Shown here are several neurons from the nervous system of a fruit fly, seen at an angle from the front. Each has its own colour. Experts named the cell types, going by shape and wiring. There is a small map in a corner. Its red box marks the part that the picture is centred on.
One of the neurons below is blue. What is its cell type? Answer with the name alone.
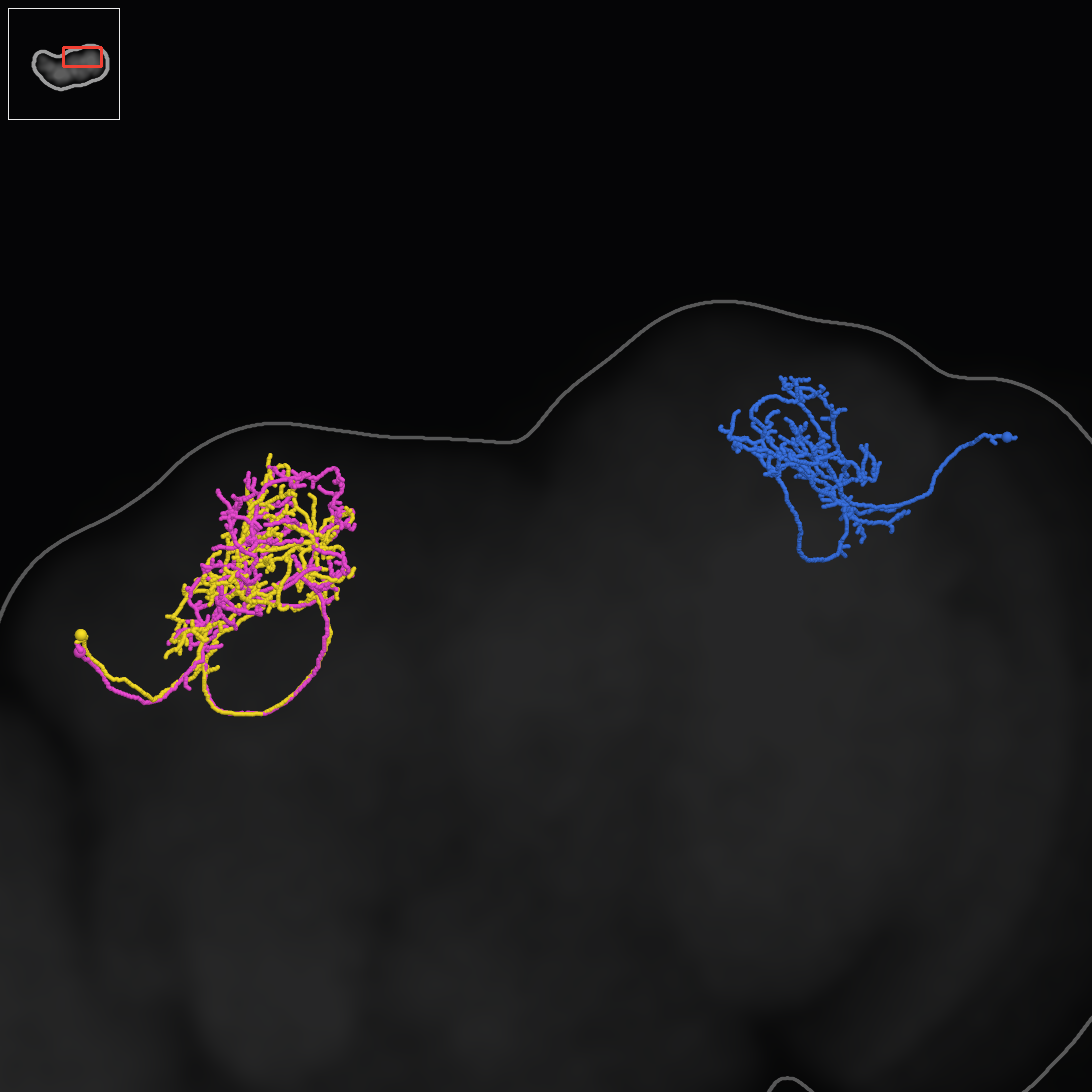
SLP018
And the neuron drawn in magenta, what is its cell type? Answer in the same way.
CB1593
